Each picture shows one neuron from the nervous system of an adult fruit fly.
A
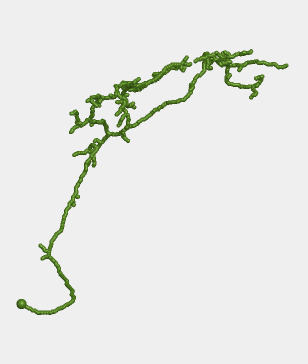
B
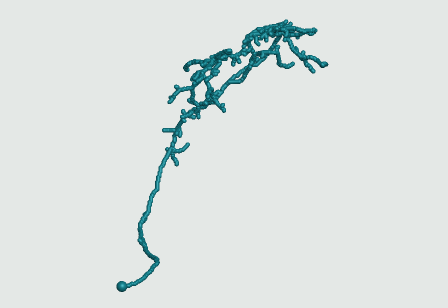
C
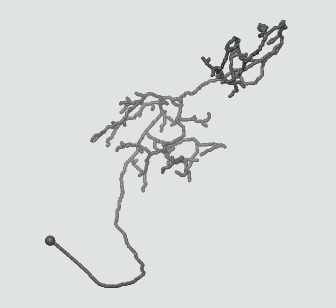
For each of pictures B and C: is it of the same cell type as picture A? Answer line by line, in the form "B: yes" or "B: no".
B: yes
C: no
